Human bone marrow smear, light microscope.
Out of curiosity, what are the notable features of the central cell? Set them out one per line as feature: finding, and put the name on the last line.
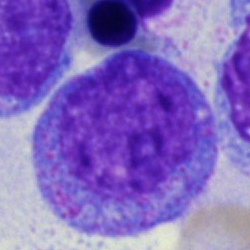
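Outline: roughly round and smooth.
Chromatin: finely stippled, not clumped into dark blocks.
Cytoplasm: widest below the nucleus.
Granules: scattered, red-purple, plainest in the lower cytoplasm.
Name: promyelocyte.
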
